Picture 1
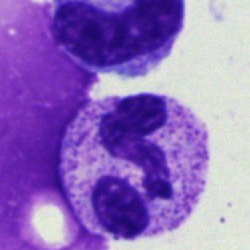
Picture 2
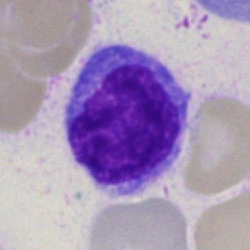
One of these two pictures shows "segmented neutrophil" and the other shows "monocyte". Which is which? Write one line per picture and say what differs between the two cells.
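Picture 1 shows a segmented neutrophil: The cytoplasm is abundant and pale pinkish-lilac.
Picture 2 shows a monocyte: The nucleus fills most of the cell, leaving a narrow rim of cytoplasm.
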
